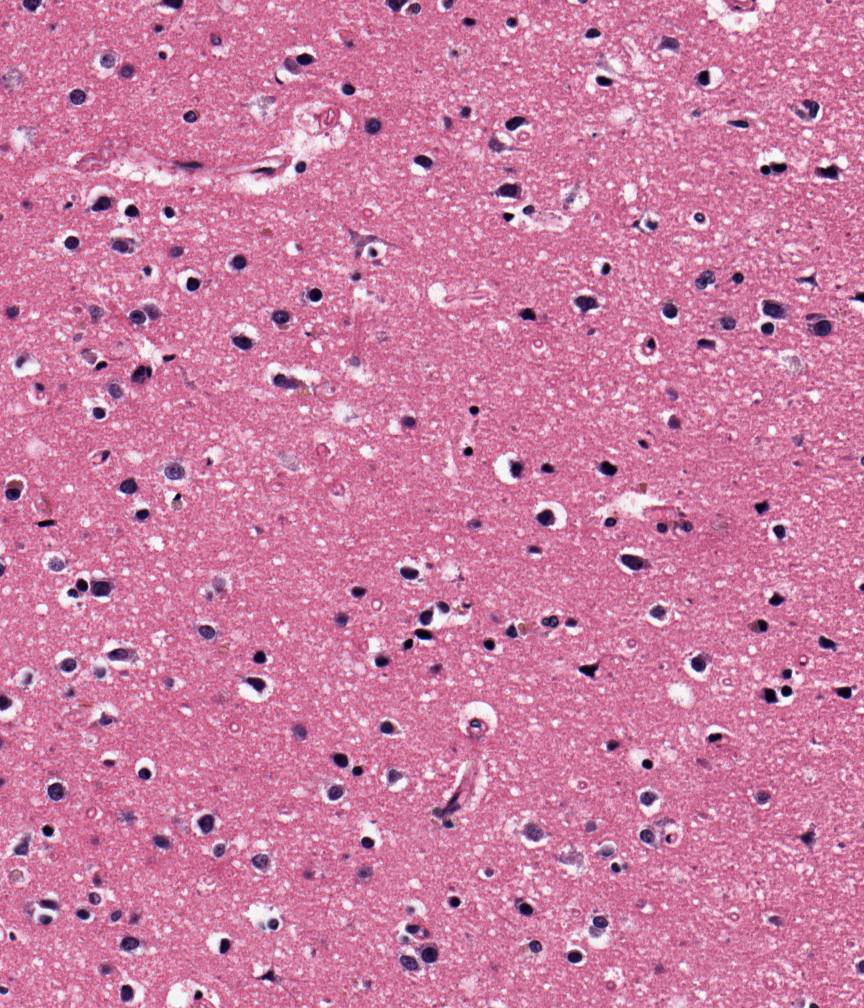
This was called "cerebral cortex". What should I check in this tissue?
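The tissue is cerebral cortex. First, what fits: a minority of scattered cells are larger, with paler nuclei and a rim of purplish cytoplasm.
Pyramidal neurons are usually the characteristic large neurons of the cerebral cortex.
Throughout, a continuous pink, finely granular matrix holds fairly evenly scattered cells, with no grouping into units. Most cells have small, round, dark-staining nuclei with little visible cytoplasm, many set in clear, empty halos apart from the matrix.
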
